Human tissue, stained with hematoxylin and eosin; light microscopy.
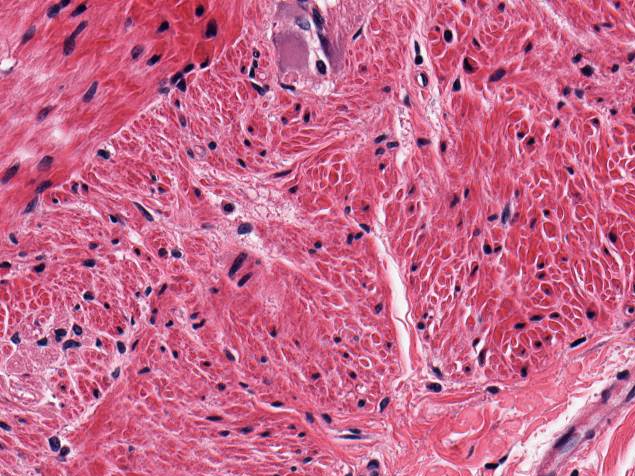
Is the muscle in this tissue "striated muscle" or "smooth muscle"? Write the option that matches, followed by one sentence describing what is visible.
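Smooth muscle. The field is made up of smooth muscle bundles running in several different directions.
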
